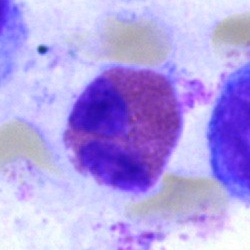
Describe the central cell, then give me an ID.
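Two dark nuclear lobes: one upper left, one along the bottom. Cytoplasm plentiful, filling centre and right side, evenly filled with fine granules. No clear vacuoles. Eosinophil.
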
